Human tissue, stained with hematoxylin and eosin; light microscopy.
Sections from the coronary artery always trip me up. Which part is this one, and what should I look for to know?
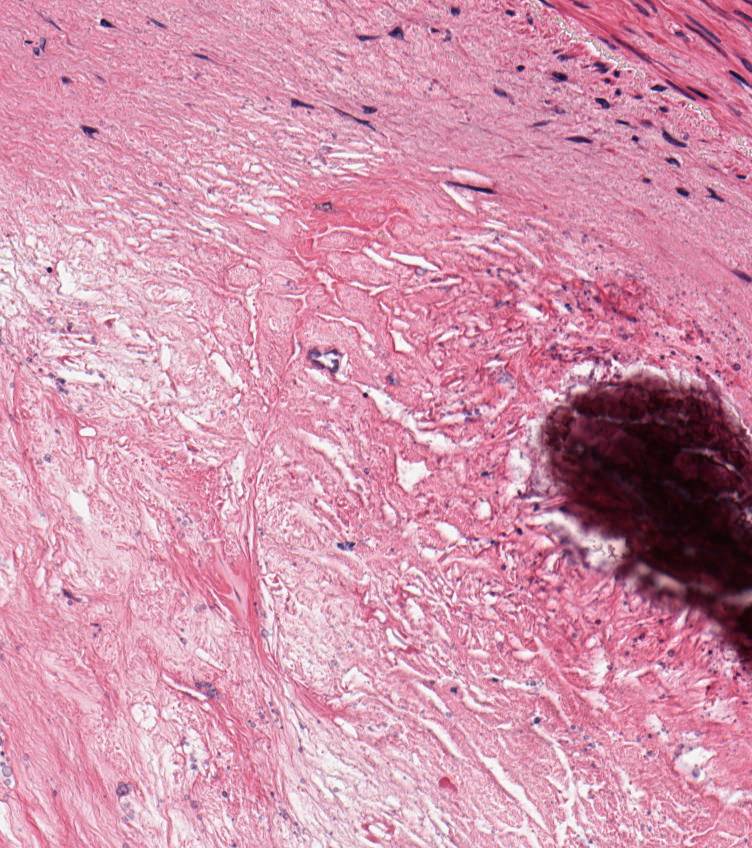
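This is the tunica intima. Most of the field is a pale pink fibrillar matrix, split by many irregular white clefts and holding only sparse, small, scattered nuclei.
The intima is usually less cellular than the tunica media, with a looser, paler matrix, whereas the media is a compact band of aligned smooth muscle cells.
A band of denser pink fibres with elongated dark nuclei runs diagonally at the top right. No epithelium or glands are present.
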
